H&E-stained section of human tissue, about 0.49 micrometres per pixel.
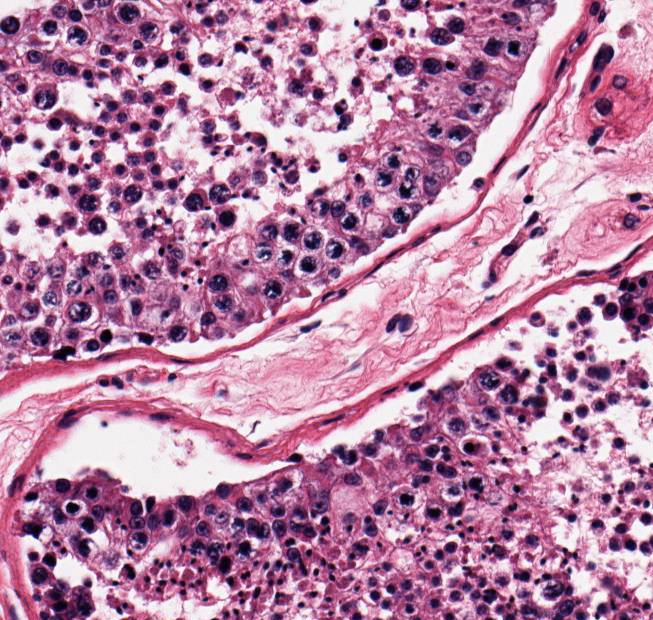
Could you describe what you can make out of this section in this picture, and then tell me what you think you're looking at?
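First the layout: two cell-packed tubule profiles sit at upper left and lower right, divided by a diagonal band of connective tissue. Each is lined by stratified epithelium, many layers of rounded germ cells. Neither has an open lumen; loosely arranged cells with small white spaces fill the centres. White clefts, widest at lower left, part the walls from the connective tissue. This is testis.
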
